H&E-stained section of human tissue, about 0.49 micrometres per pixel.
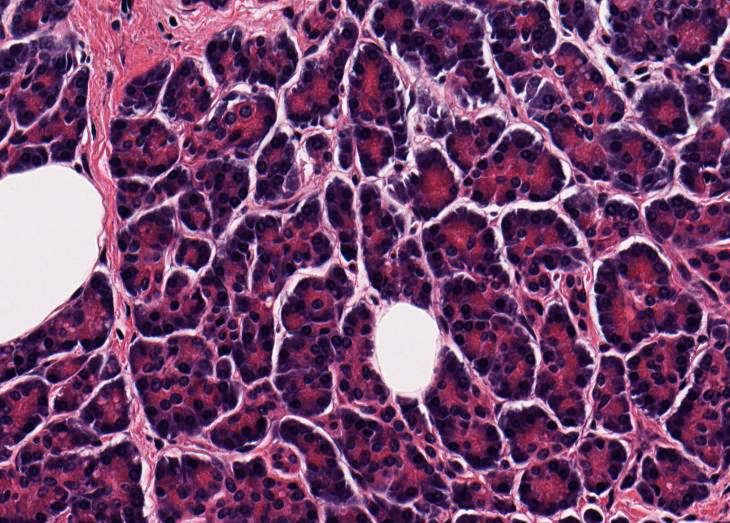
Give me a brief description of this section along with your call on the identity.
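Closely packed acini fill the field, separated by thin connective tissue strands. Each acinus: rounded cell cluster around a small central point, little or no visible lumen. Acinar nuclei round, dark, toward the cell base. Apical cytoplasm deep pink-red. Tissue: pancreas.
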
